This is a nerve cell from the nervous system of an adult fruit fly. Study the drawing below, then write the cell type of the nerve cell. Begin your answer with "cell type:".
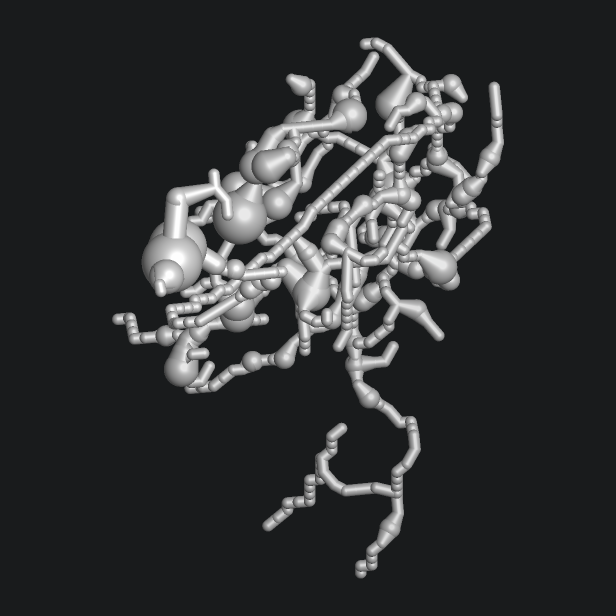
cell type: Mi16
